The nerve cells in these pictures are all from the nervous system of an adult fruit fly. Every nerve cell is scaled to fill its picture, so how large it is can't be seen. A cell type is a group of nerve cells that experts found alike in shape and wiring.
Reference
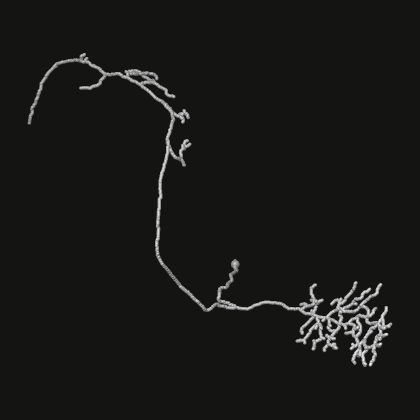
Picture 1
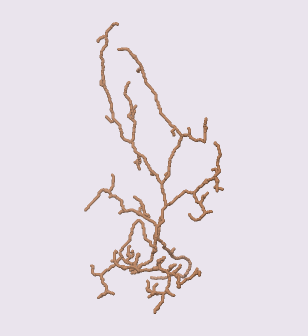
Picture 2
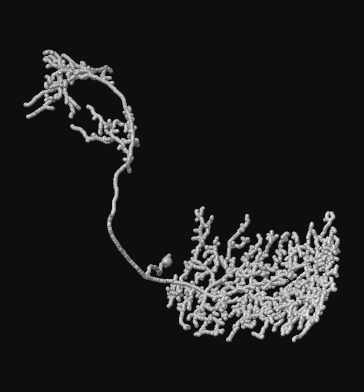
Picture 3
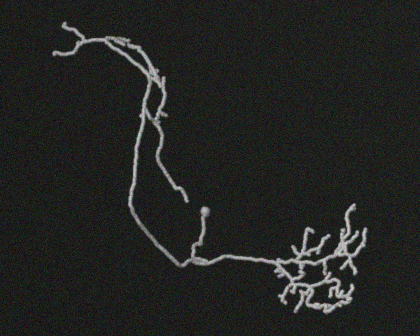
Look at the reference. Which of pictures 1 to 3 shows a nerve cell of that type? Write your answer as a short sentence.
Picture 3 is of the same cell type.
